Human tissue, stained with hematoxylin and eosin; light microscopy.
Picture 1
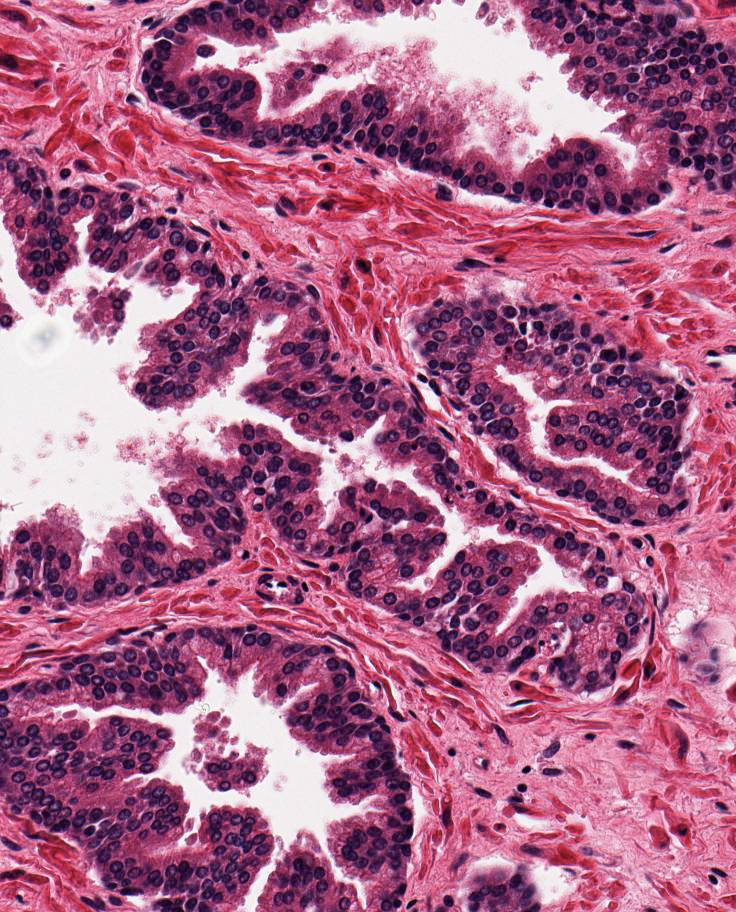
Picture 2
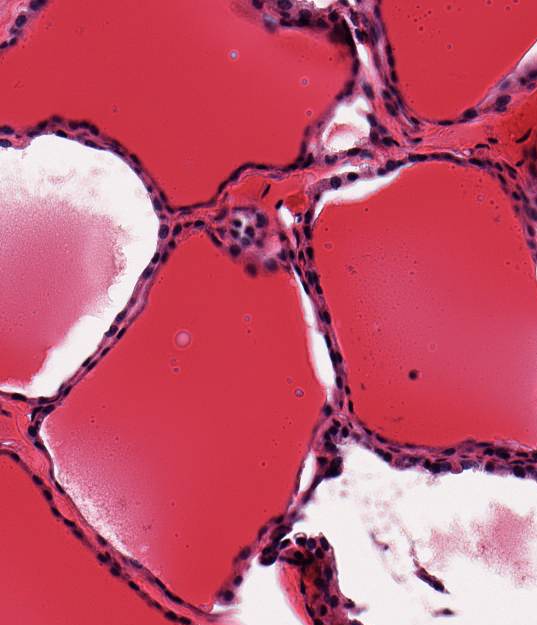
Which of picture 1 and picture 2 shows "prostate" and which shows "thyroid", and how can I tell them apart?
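Quick one: that's prostate in picture 1 and thyroid in picture 2. The prostate has several large glands with irregular, branching lumens, with bands of pink stroma between them. Its lining throws up infoldings and papillary tufts into the lumens, most of all around the big lumen at the left middle. Nuclei there are round to oval, dark purple and fairly uniform, in pale pink to lilac, finely granular cytoplasm. The thyroid, on the other hand, is just a few large closed follicles packed edge to edge, full of homogeneous, deeply eosinophilic colloid. Each one is lined by a single layer of flattened cells, and the lining runs smoothly with no papillary infoldings into the colloid.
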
